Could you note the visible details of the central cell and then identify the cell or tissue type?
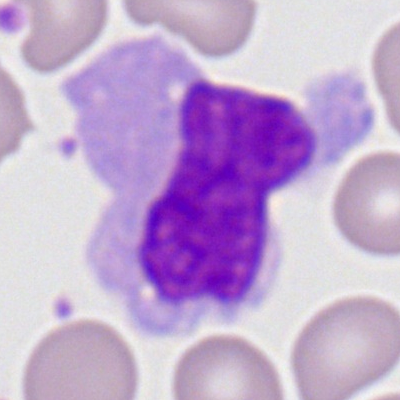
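The outline is irregular, with angular corners and blunt bulges. The nucleus sits to the right, leaving most cytoplasm on the left. Its chromatin is dark purple and clumped, with paler patches between. The cytoplasm is abundant and pale lilac-grey. This cell is a monocyte.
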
